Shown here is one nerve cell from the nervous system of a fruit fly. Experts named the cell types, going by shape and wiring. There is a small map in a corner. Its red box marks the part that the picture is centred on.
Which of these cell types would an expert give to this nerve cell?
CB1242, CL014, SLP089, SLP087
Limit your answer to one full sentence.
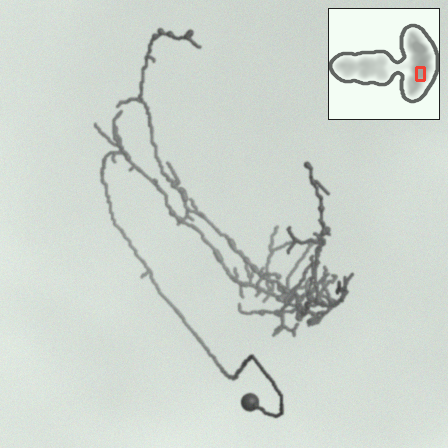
The type assigned to this nerve cell is CB1242.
